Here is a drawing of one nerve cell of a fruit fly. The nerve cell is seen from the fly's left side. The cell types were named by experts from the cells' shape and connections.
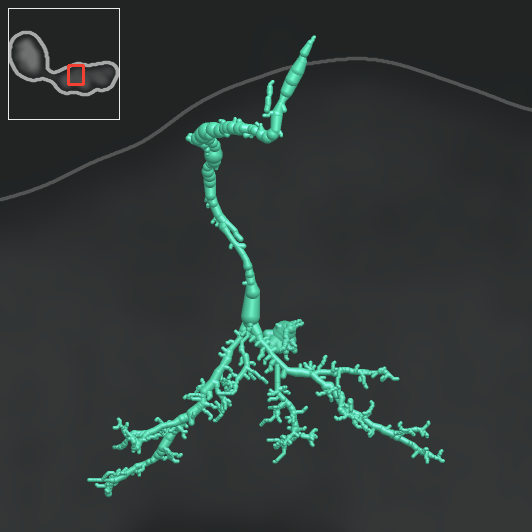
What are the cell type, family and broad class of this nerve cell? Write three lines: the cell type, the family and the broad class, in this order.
PSI
hemilineage 18B
efferent neuron of the nerve cord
